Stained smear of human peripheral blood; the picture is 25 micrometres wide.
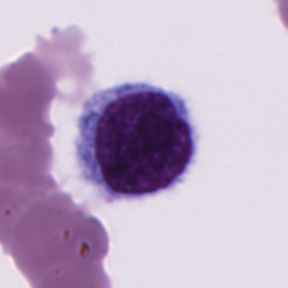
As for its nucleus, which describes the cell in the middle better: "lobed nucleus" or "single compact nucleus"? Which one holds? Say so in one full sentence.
The cell's nucleus is compact, undivided and round, oval or kidney-shaped.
